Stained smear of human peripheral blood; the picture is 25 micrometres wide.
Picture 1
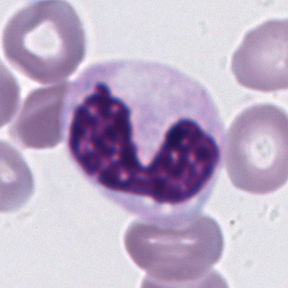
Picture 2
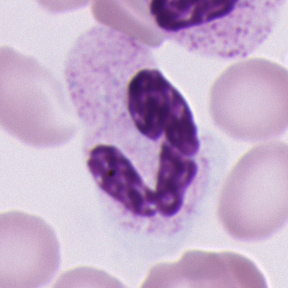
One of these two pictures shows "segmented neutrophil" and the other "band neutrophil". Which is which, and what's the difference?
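Picture 1: band neutrophil. Picture 2: segmented neutrophil. Nucleus: notched in picture 1, the notch opening toward the top; in picture 2, lobes arranged in a curved, C-like chain open towards the left.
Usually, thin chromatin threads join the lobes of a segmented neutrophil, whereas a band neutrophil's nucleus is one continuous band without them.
Chromatin: dark purple and clumped in both; small pale gaps between the clumps in picture 1, paler streaks between coarse clumps in picture 2. Cytoplasm: plentiful in both; pale lilac-grey in picture 1, pale pinkish-lilac in picture 2. Granules: fine, small lilac-pink ones scattered through the cytoplasm in picture 2. Outline in picture 1: roughly round and smooth.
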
